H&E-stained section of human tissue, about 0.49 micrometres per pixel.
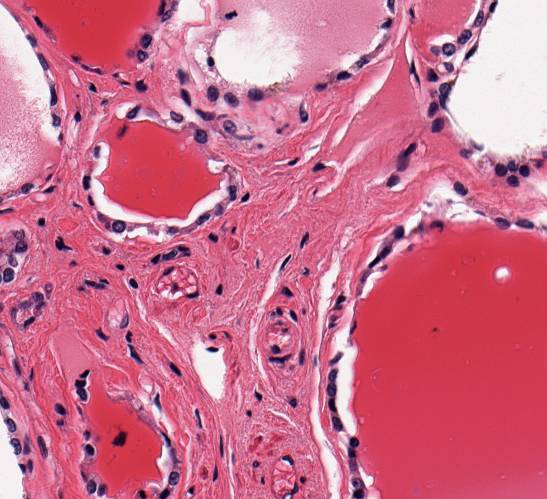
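Thyroid. First, rounded follicles filled with homogeneous pink colloid sit around the edges and corners of the field. Second, each is lined by a single layer of flattened to low cuboidal cells. Third, a broad band of pink fibrous connective tissue with scattered spindle-shaped nuclei runs through the middle between follicles. Last, small vessels containing red blood cells lie in this stroma in the lower centre.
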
